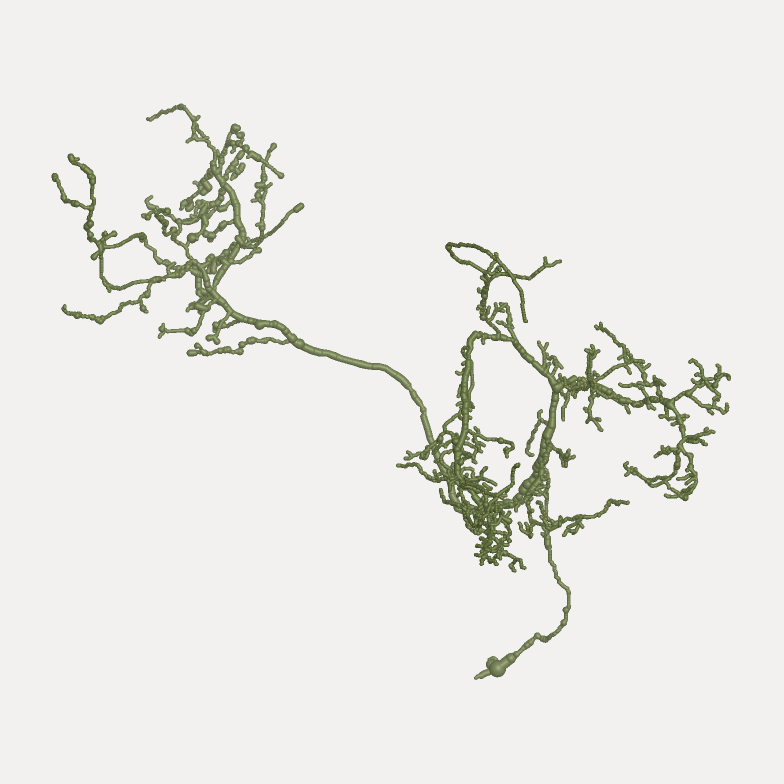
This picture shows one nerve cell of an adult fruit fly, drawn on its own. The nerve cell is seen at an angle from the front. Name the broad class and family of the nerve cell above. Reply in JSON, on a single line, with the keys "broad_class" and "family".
{"broad_class": "central-brain intrinsic neuron", "family": "hemilineage LB3"}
